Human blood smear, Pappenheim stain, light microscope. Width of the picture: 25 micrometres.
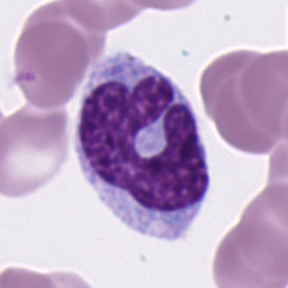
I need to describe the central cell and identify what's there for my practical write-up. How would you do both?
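Notice the outline: a smooth oval, taller than it is wide. The nucleus is deeply notched from its upper right side, so it curls into a horseshoe, and there are no nucleoli to be seen. Fine pinkish-purple granules are dusted through the cytoplasm. That one's a monocyte.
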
